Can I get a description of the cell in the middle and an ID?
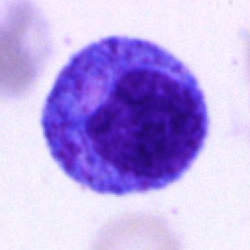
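The cell has a round outline with no surface projections. Its nucleus sits off-centre, toward the right side of the cell, and the nuclear chromatin appears clumped, with darker and lighter patches. Small purple-red granules are scattered through the cytoplasm. This cell is a promyelocyte.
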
